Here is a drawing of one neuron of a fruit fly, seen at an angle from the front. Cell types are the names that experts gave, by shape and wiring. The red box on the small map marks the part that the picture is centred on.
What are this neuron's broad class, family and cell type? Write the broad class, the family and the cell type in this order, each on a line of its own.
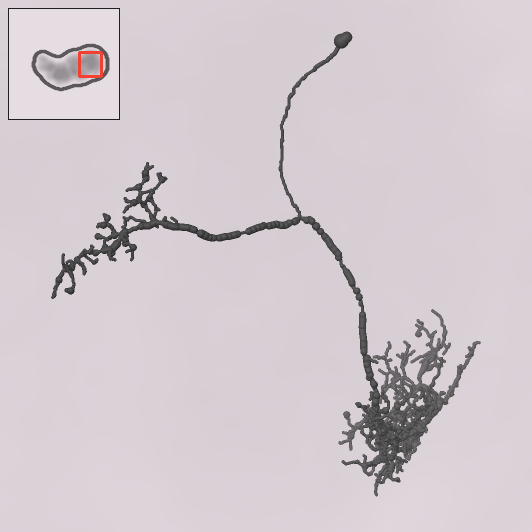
visual projection neuron
hemilineage VPNd1
LPLC4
